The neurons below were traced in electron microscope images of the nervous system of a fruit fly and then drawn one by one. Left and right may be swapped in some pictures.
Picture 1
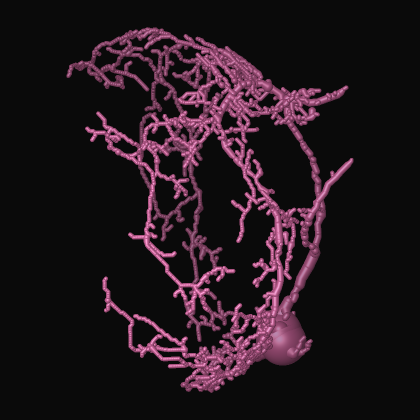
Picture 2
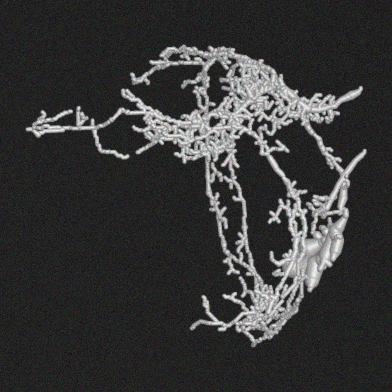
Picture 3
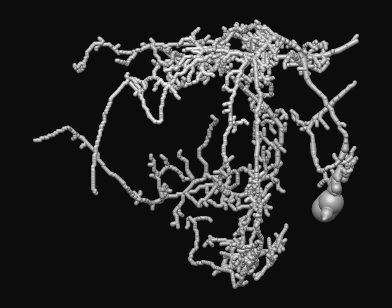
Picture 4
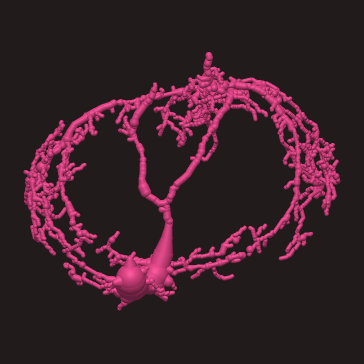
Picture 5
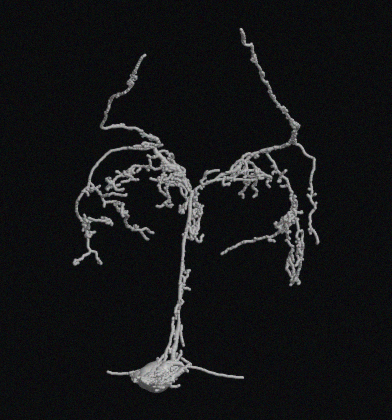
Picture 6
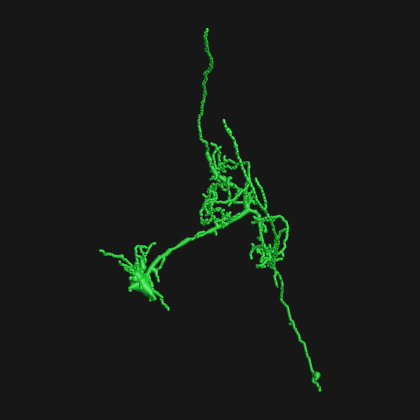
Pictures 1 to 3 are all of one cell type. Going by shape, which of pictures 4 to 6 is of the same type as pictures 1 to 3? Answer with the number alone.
4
